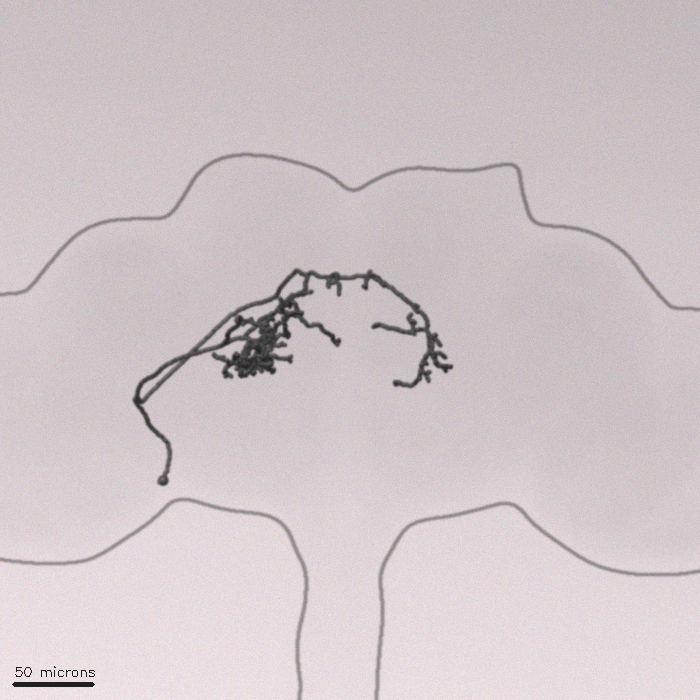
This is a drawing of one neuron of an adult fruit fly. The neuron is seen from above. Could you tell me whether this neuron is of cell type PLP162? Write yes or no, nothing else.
no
